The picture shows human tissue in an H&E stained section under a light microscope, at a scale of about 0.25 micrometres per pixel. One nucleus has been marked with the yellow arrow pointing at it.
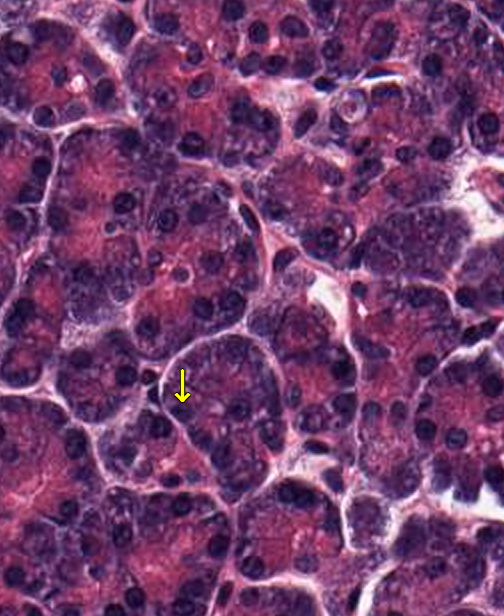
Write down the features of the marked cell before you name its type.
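The nucleus is round and dark, about the same size as the nuclei of the neighbouring cells. The cytoplasm is purplish-pink with a mottled, grainy look, and its borders with the adjoining cells are hard to make out. The cell sits at the rim of a rounded cluster of similar cells, lying along a thin pale band that separates this cluster from the next one. This is a pancreatic acinar cell.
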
